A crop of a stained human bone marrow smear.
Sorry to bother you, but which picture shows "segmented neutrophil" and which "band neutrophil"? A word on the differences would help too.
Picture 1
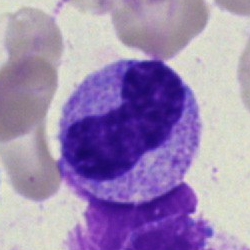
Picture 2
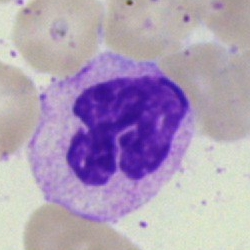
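Picture 1 shows the band neutrophil and picture 2 the segmented neutrophil. In picture 1 the nucleus is a thick curved band with an indentation, not split into separate lobes, and its chromatin is dark purple and coarsely clumped.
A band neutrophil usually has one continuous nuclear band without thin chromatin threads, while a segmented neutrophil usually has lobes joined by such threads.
In picture 2 the chromatin is dark purple and clumped, with paler streaks between the clumps. Picture 1 has fine purple granules throughout its cytoplasm; picture 2 has fine, dust-like pinkish-purple granules in pale lilac-grey cytoplasm.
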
